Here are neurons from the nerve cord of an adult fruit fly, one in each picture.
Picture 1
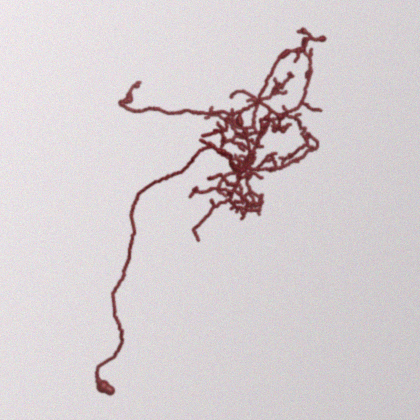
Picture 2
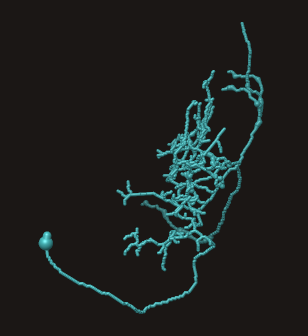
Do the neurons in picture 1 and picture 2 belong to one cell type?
no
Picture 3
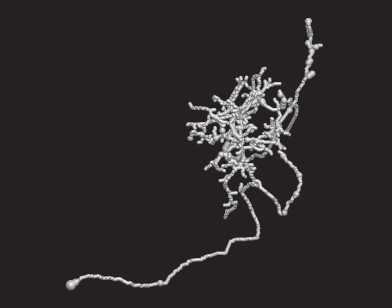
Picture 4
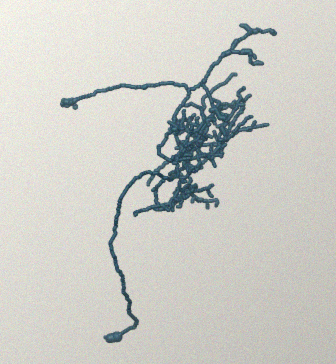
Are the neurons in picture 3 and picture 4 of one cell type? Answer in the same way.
yes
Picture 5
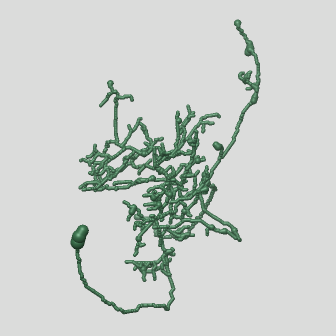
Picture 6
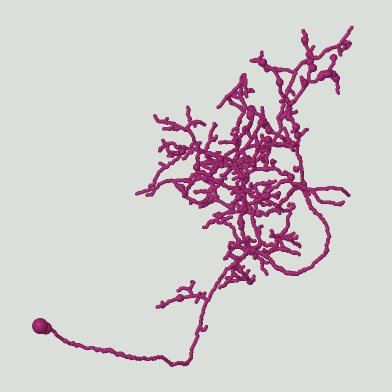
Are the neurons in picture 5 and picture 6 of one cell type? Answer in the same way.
no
